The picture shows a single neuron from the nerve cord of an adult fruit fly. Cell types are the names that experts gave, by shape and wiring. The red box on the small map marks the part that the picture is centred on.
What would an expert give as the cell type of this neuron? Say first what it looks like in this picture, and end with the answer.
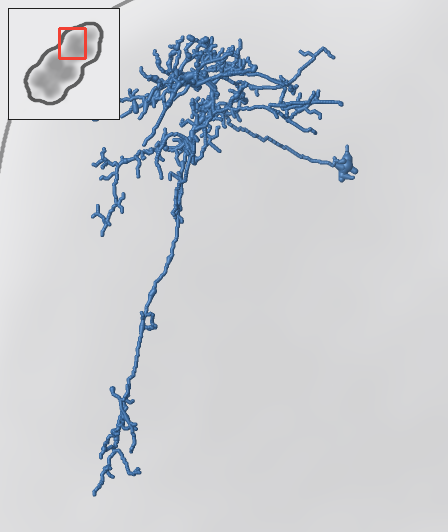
Dozens of branch ends can be seen. As drawn here it is taller than it is wide. Its broad class is nerve-cord intrinsic neuron. Its cell type is IN13A042.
